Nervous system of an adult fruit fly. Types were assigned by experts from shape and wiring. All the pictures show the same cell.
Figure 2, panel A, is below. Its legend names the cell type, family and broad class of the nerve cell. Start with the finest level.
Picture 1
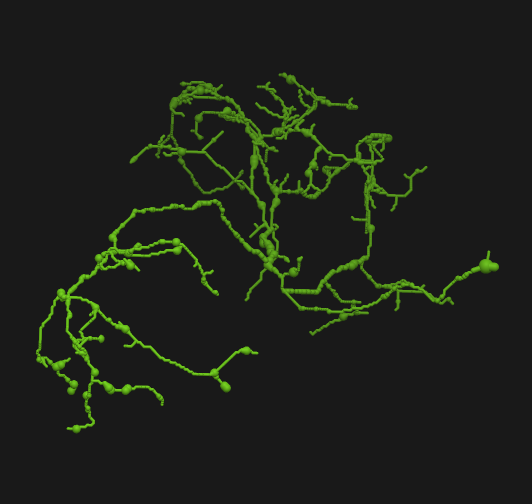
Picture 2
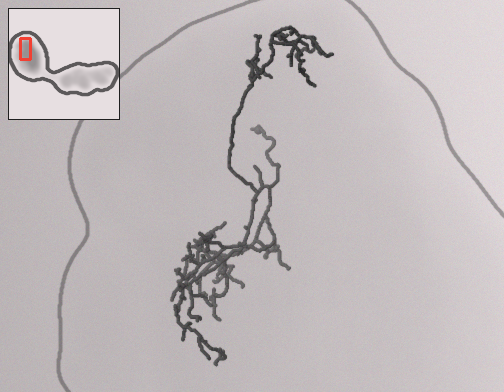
AVLP026; hemilineage SLPal2; central-brain intrinsic neuron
